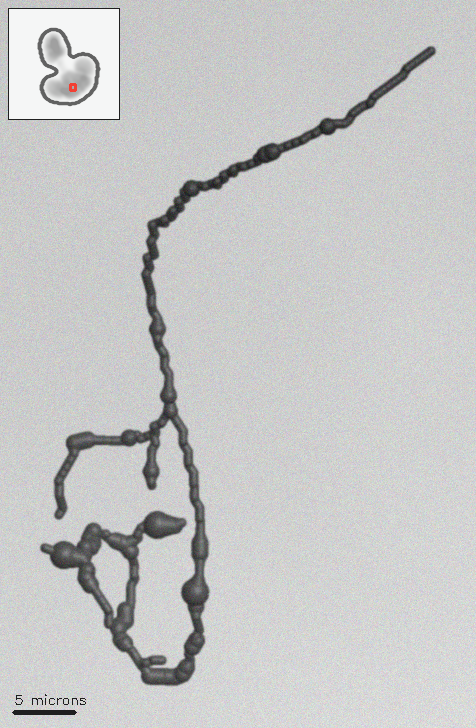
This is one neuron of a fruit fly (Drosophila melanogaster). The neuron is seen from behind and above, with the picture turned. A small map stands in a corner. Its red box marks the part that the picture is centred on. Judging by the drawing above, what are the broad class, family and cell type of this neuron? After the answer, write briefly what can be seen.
It is a sensory neuron entering the brain. Its family is called class olfactory. Its cell type is ORN_VM5d. The drawing shows no cell body. From top to bottom in the picture it spans about 50 microns. There are a dozen or fewer branch ends.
